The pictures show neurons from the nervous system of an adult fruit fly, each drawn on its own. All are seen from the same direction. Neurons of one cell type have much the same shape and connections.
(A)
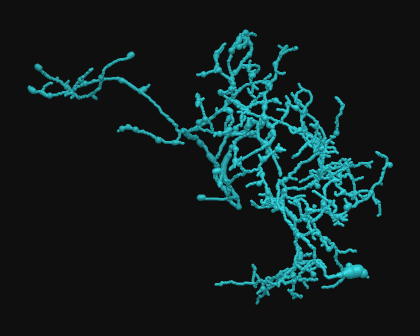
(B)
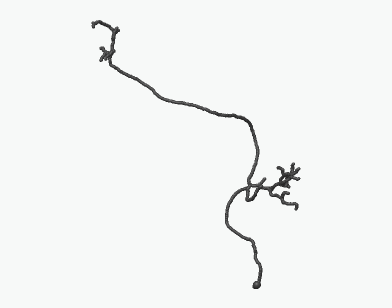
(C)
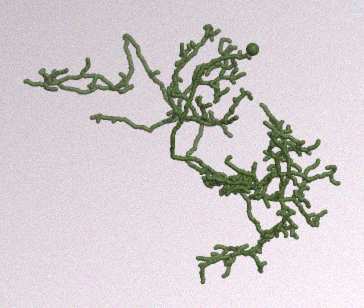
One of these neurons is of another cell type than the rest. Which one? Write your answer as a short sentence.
Picture B is the odd one out.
